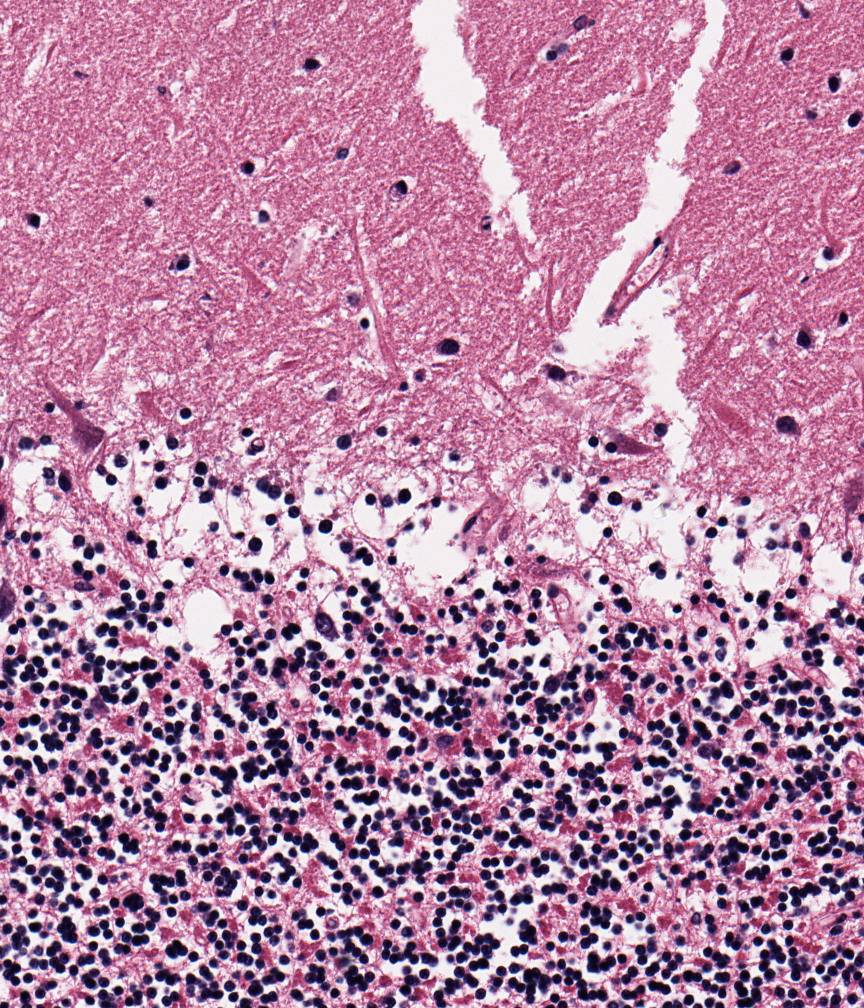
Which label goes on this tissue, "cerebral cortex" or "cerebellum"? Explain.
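This is cerebellum, not cerebral cortex. What settles it for me is the split of the field into two zones, with the boundary running roughly horizontally across the middle. Above it, the tissue is pale pink and finely granular to fibrillar, with only scattered small nuclei. Below it, small, round, darkly stained nuclei with very little visible cytoplasm are densely packed.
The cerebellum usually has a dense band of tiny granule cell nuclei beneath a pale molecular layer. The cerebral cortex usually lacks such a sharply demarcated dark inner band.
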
